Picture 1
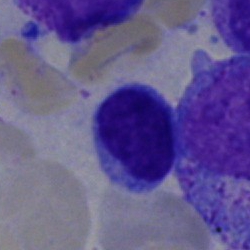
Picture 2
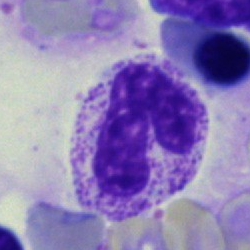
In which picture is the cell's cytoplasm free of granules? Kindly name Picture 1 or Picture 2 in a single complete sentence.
Not a single granule can be seen in the cytoplasm of the cell in picture 1.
